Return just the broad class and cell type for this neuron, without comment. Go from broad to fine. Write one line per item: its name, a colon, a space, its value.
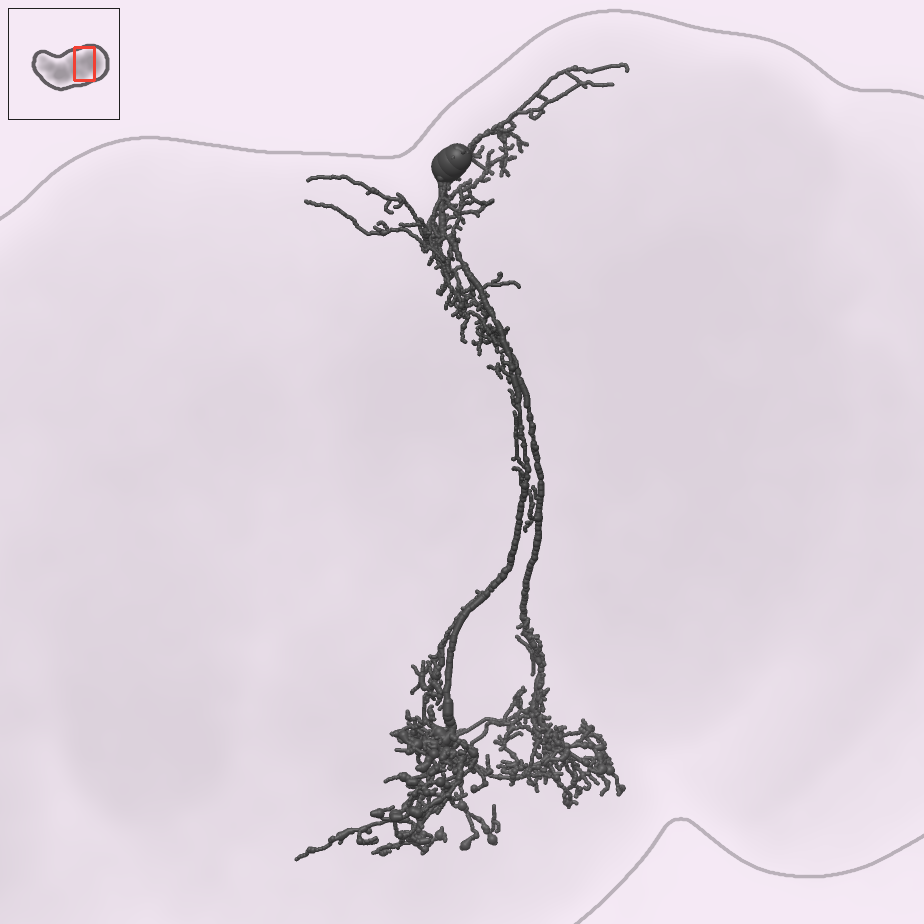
broad class: central-brain intrinsic neuron
cell type: PRW073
